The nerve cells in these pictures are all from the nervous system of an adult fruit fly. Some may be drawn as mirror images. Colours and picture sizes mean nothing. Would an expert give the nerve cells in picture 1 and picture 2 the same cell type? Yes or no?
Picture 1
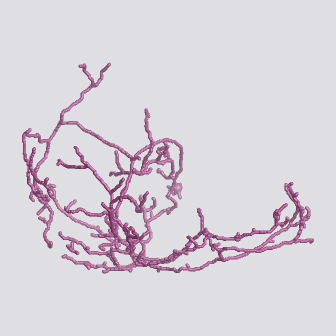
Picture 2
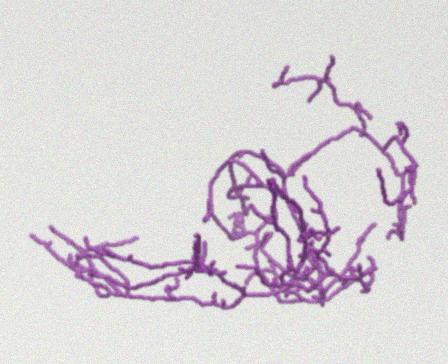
yes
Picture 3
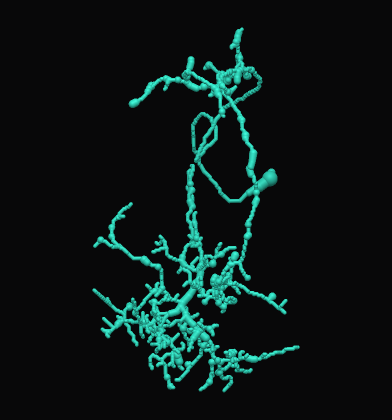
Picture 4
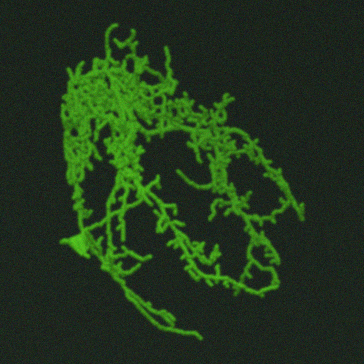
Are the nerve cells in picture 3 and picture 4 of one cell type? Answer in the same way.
no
